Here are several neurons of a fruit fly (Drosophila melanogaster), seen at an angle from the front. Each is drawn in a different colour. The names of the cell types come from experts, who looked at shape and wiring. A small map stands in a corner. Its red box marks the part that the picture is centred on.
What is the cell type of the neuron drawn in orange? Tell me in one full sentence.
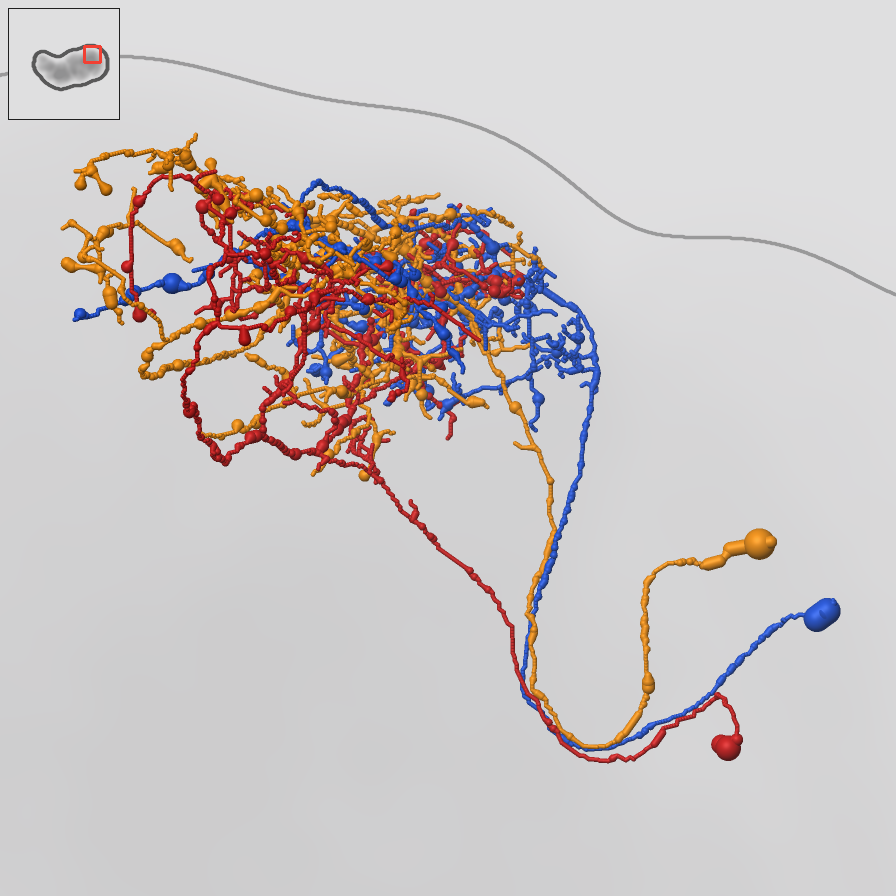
This particular neuron has the cell type LHAV6a8.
